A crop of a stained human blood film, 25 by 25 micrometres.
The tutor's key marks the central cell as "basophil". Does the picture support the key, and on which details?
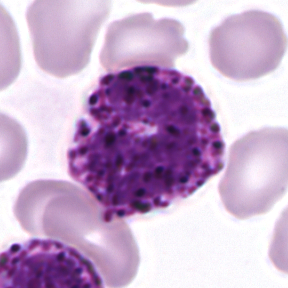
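This cell is about 14 micrometres across, roughly round, with a small notch on the left side. Coarse dark purple-black granules are scattered across it, over the central part as well as near the edge. The overlying granules hide the shape of the nucleus. Red cells lie against it at the top and lower left.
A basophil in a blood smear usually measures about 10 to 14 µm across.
The size therefore suits basophil.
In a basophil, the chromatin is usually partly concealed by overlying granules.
The hidden nucleus speaks for basophil too.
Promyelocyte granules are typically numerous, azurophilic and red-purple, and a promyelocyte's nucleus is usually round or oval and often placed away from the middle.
The number of granules would fit either name, but purple-black is not red-purple, and the hidden nucleus offers no round or off-centre shape to favour promyelocyte. Taken together, yes: this is a basophil.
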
